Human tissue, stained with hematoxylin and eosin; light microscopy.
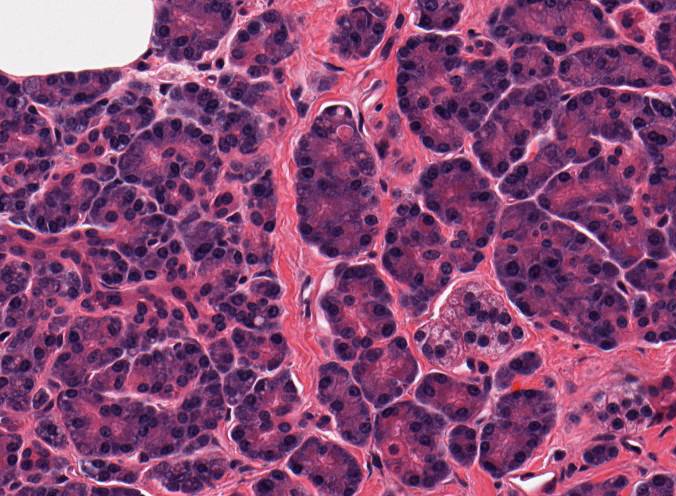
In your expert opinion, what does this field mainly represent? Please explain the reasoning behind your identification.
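Identification: exocrine pancreas. Architecture: closely packed acini grouped into lobules, divided by thin pink fibrous septa, with a band of pink collagenous stroma running roughly vertically through the middle. Nuclei: round, at the cell base, towards the outer edge of each acinus. Cytoplasm: deep purple basally, pinker apically.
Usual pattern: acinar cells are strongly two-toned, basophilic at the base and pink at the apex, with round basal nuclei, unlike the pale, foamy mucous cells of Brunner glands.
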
